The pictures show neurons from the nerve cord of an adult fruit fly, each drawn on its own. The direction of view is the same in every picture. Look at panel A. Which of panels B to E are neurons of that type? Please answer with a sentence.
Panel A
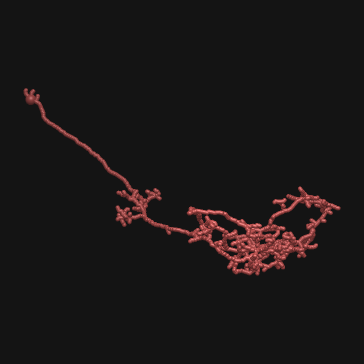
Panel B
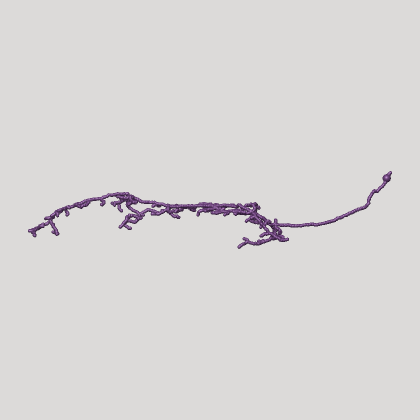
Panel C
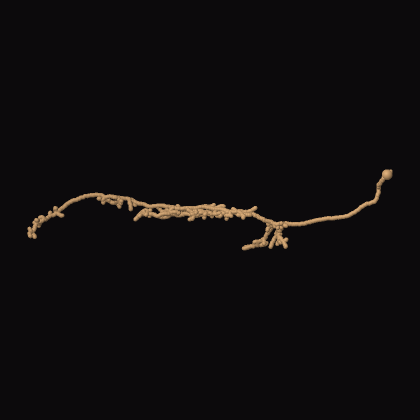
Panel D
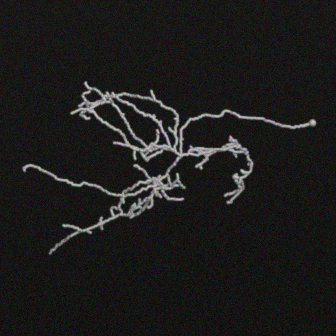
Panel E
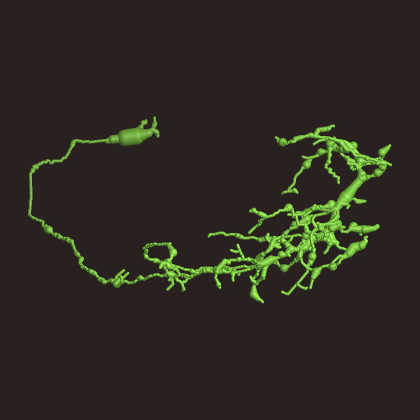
Panel E is of the same cell type.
